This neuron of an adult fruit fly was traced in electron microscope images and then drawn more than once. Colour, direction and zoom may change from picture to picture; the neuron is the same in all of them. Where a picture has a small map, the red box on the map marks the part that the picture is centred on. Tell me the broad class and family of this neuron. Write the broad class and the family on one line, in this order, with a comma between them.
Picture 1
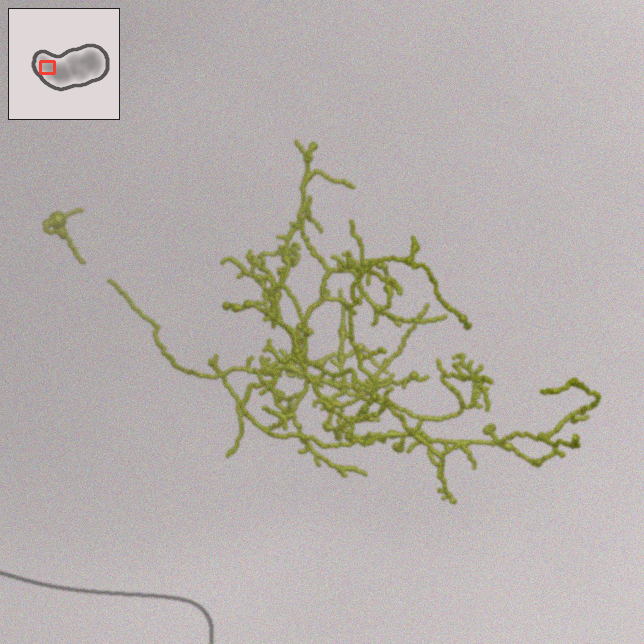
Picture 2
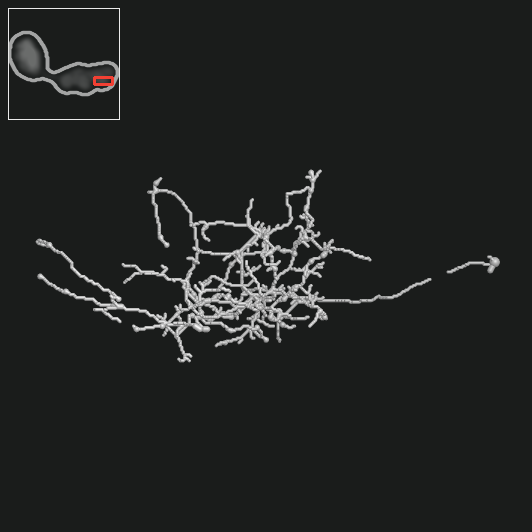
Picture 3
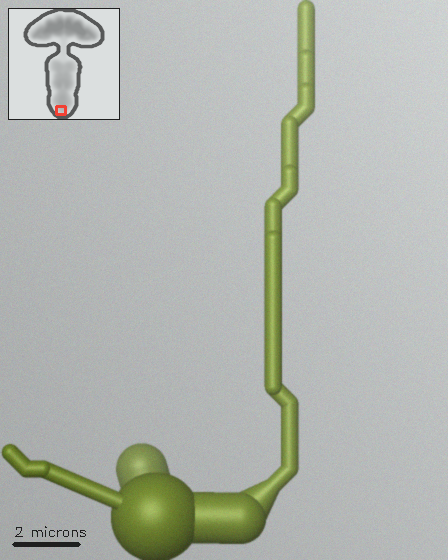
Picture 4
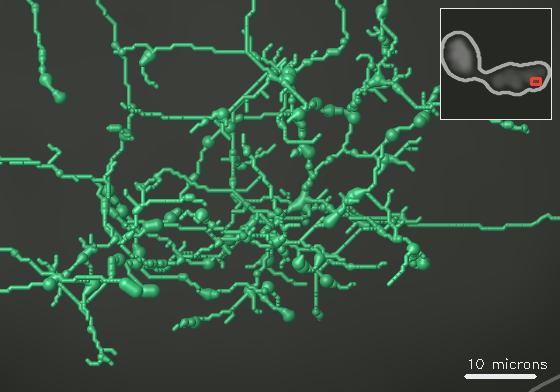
nerve-cord intrinsic neuron, hemilineage 01B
